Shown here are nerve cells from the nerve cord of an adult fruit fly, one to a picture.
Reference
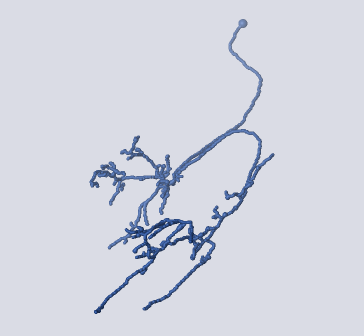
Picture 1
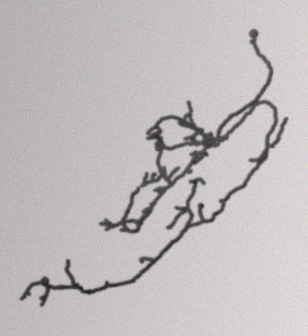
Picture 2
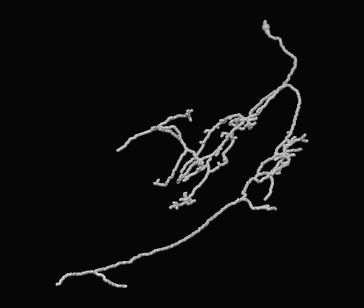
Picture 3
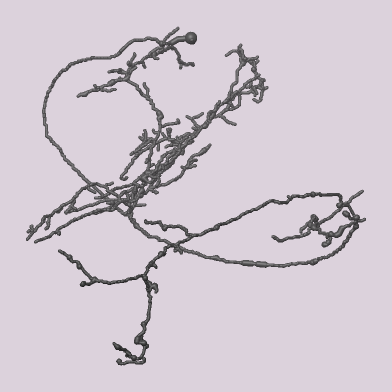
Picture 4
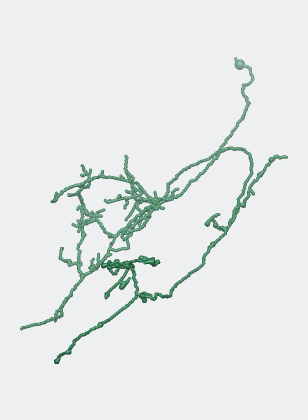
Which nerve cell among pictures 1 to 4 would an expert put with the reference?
Picture 4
